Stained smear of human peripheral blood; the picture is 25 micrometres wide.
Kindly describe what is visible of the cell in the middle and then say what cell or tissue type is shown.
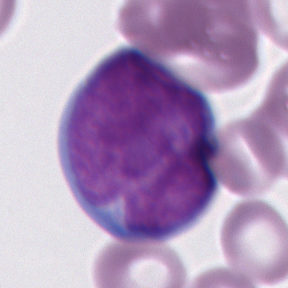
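Pale blue cytoplasm forms a thin rim, seen mainly along the left and lower-left edge. The chromatin is finely textured and evenly spread, without coarse dark clumps. A small pale wedge-shaped notch indents the nucleus at its lower left. The cell measures about 17 by 14 micrometres. This is a myeloblast.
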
